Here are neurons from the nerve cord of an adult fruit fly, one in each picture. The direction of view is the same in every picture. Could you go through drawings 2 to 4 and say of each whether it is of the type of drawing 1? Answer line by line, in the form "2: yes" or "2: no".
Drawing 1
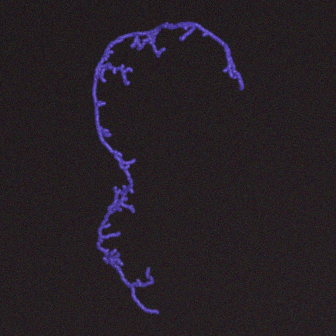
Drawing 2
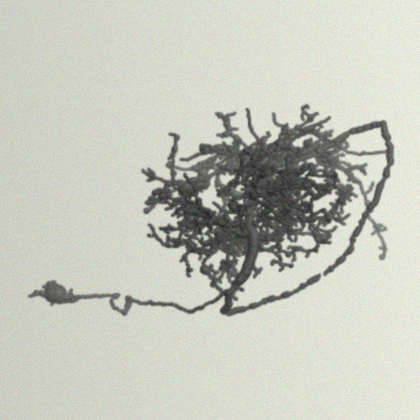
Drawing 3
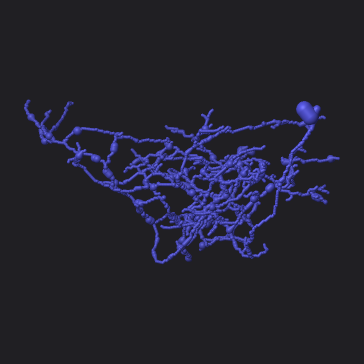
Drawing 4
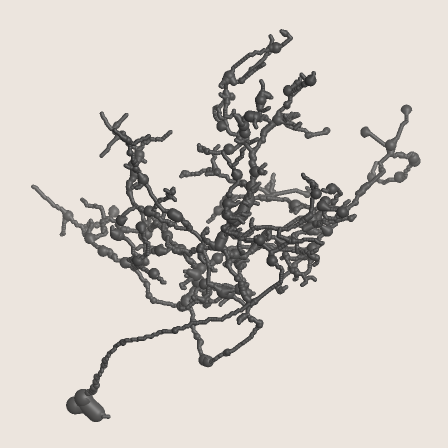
2: no
3: no
4: no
